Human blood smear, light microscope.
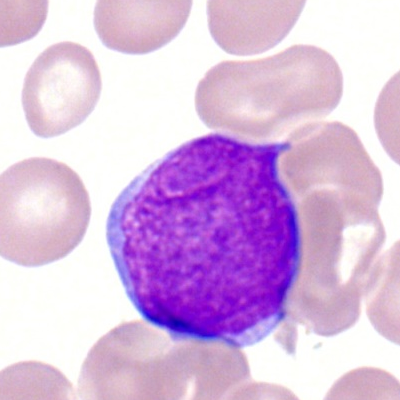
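Myeloblast in a stained human blood smear. The outline is roughly round. Next, the nucleus fills most of the cell. The cytoplasm forms only a thin rim, seen mainly along the left and lower edges. Finally, that cytoplasm is blue.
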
